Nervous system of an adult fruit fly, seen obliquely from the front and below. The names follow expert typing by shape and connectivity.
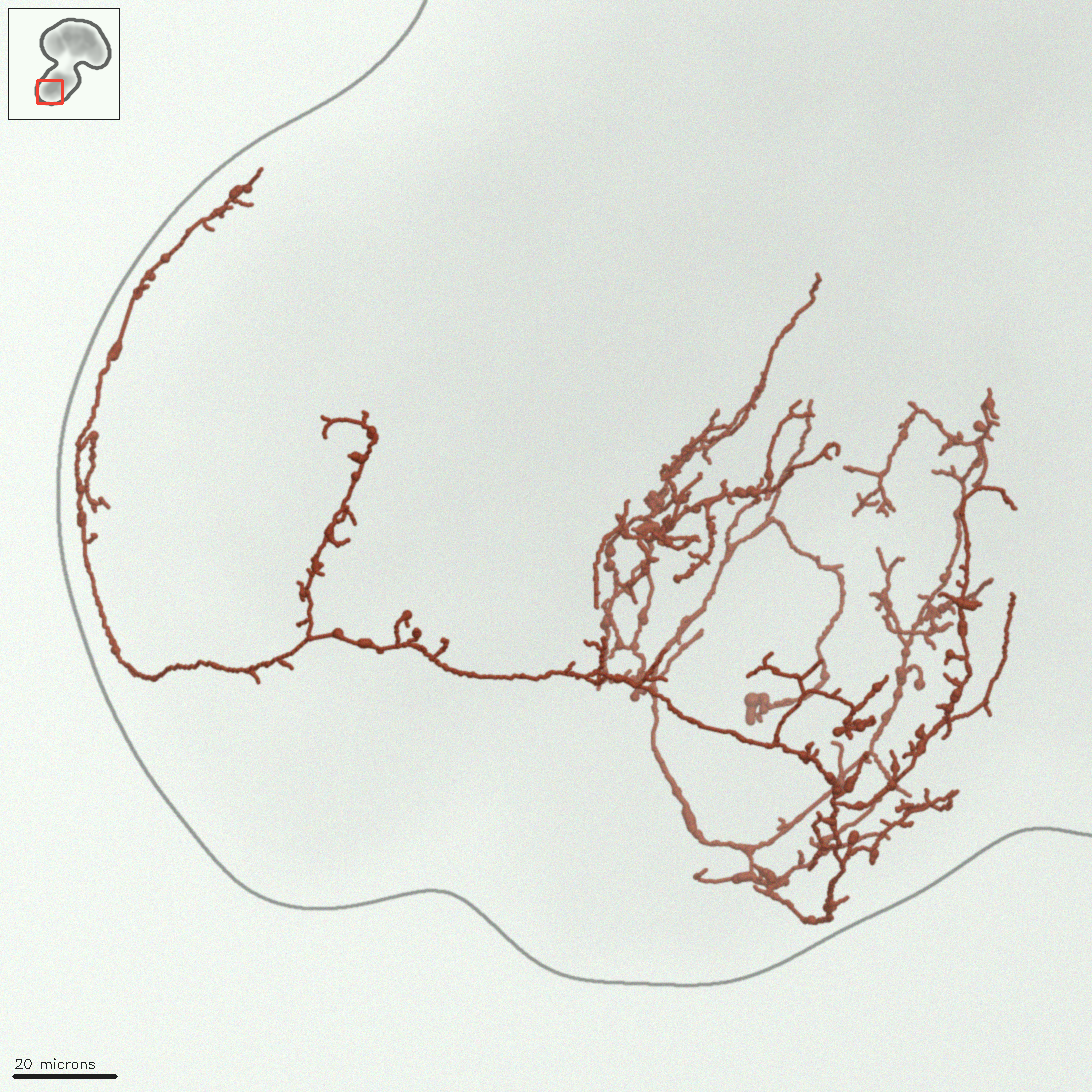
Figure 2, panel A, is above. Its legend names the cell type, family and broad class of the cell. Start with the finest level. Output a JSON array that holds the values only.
["IN19A052", "hemilineage 19A", "nerve-cord intrinsic neuron"]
